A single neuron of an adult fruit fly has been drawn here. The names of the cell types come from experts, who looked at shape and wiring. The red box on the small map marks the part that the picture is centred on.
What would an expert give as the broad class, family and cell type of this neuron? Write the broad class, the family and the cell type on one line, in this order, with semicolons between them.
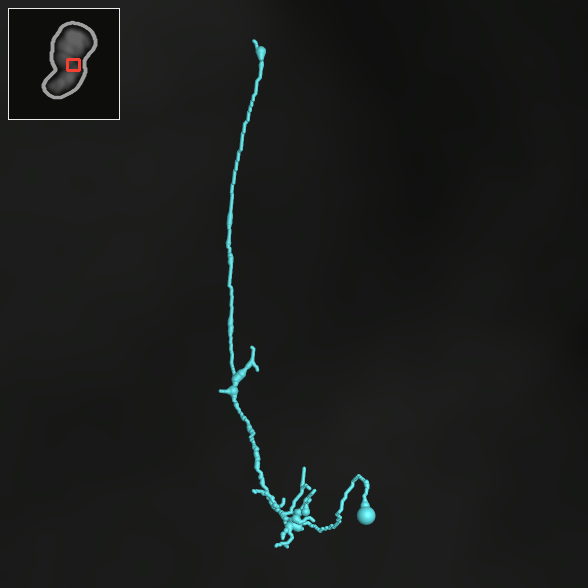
optic-lobe intrinsic neuron; Tm; Tm2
